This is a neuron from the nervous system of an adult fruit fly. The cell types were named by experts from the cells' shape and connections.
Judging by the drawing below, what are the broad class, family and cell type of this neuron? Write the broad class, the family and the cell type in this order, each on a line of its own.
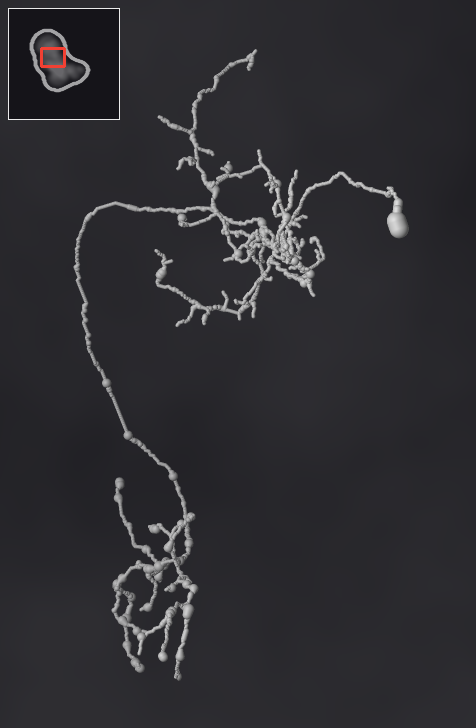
central-brain intrinsic neuron
hemilineage DM5_central
CB1550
